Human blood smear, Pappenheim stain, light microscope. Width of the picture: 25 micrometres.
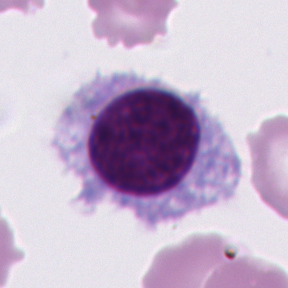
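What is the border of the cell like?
Ragged, with many fine hair-like projections all around it; the cell is about 17 by 12 micrometres.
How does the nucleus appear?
Round in outline with a smooth edge and no notch or cleft, about 10 micrometres across and filling about 50% of the cell's area; its chromatin is finely stippled and evenly spread, without coarse dark clumps.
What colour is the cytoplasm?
Pale greyish-blue.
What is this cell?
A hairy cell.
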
